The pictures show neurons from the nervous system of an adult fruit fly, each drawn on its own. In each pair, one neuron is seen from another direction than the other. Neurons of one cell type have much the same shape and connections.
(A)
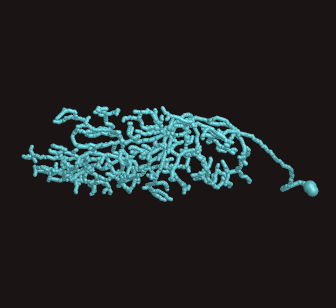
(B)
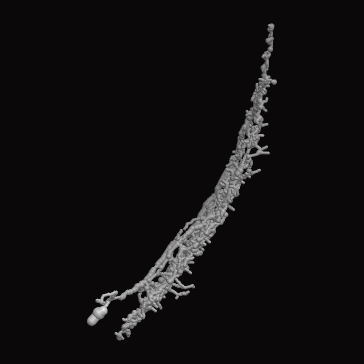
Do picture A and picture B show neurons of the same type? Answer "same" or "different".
same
